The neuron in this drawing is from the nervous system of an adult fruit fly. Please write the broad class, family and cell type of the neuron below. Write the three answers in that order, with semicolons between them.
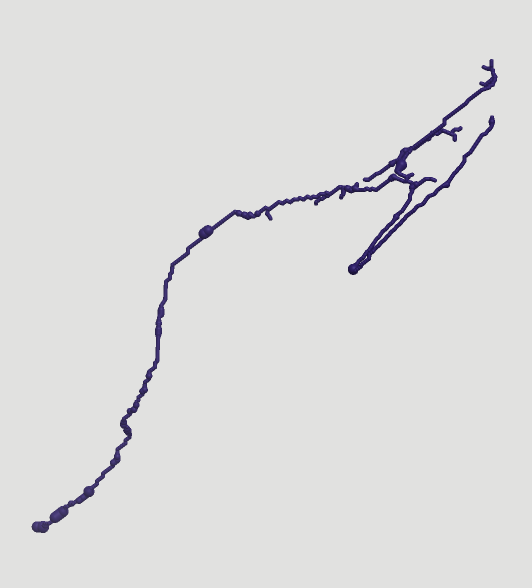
sensory neuron entering the nerve cord; class gustatory; LgLG3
